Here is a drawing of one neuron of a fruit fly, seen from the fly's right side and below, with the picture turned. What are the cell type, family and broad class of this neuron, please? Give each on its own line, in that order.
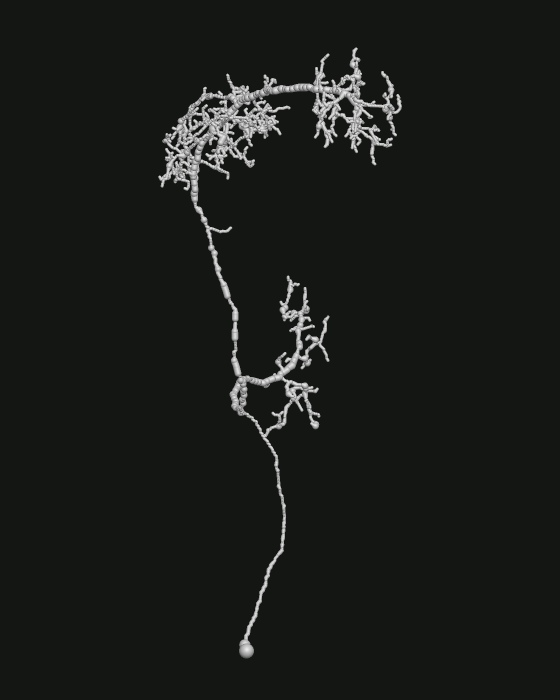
LPLC4
hemilineage VPNd1
visual projection neuron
